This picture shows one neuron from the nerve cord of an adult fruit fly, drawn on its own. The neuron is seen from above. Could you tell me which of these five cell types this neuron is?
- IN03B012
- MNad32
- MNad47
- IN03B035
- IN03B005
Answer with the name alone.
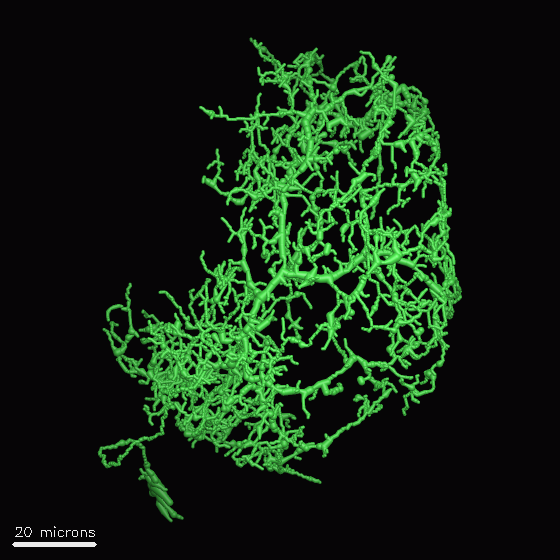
IN03B035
